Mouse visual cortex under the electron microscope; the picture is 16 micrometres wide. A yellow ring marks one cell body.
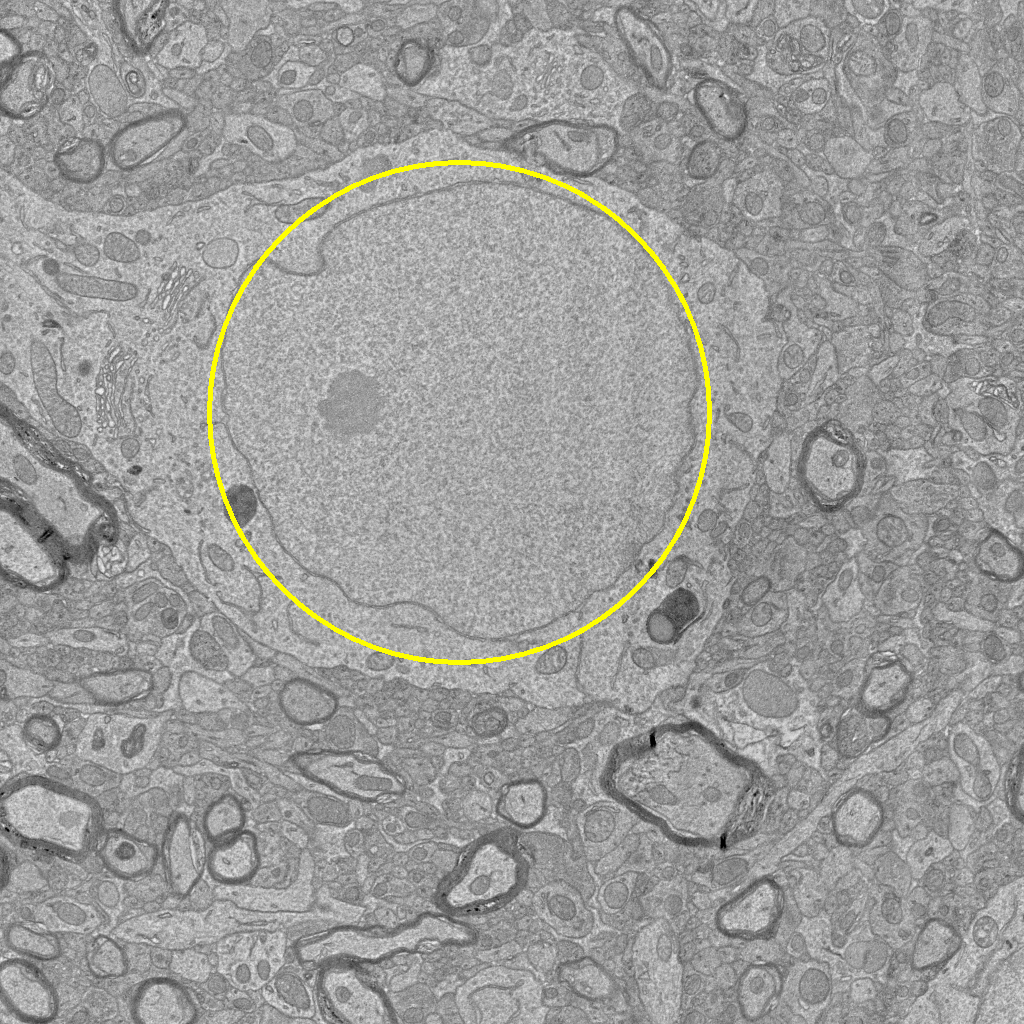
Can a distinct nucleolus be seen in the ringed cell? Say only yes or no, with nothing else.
Yes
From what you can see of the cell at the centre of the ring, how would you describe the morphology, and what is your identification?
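Look at the nucleus: round, whole, filling most of the ring. At its upper left the envelope dips inward in a single notch. A dark dense body rests on its lower left edge. Many myelinated axons lie in the surrounding neuropil. This is an excitatory neuron.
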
